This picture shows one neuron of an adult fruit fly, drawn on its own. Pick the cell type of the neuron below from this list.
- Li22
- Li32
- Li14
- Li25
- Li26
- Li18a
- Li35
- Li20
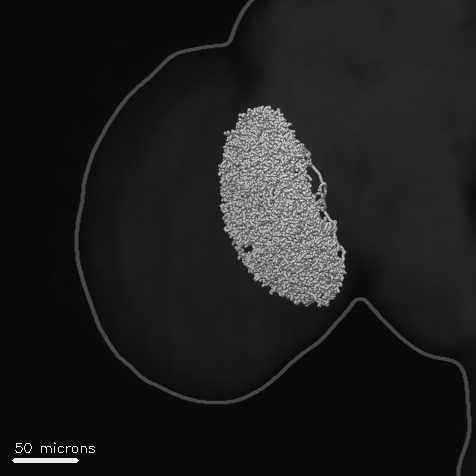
Li32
